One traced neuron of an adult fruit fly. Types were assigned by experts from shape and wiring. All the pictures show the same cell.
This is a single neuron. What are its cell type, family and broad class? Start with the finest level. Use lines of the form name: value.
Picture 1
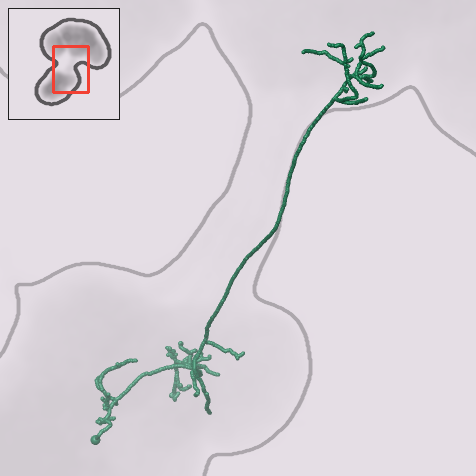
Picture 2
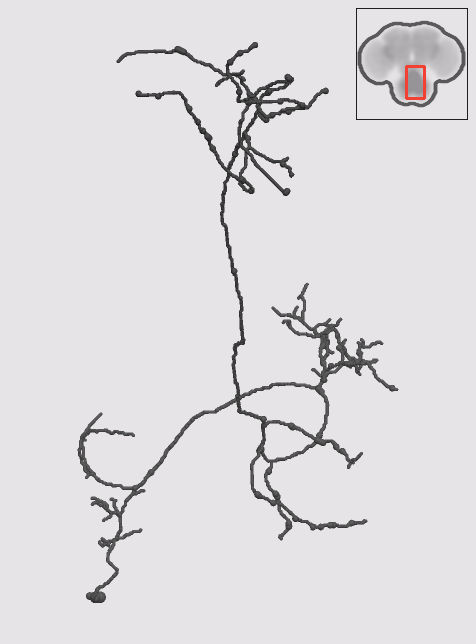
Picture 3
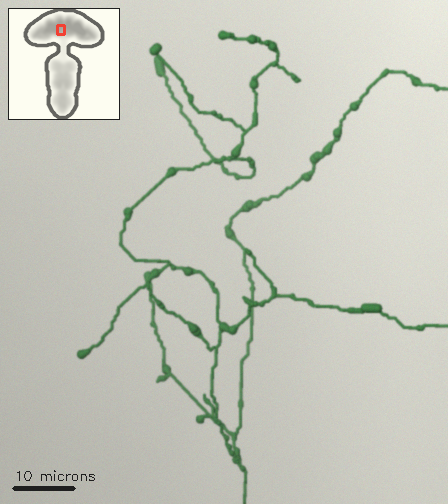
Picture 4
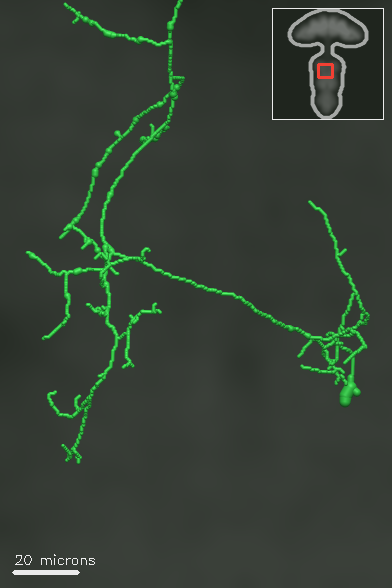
cell type: AN12B089
family: hemilineage 12B
broad class: ascending neuron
